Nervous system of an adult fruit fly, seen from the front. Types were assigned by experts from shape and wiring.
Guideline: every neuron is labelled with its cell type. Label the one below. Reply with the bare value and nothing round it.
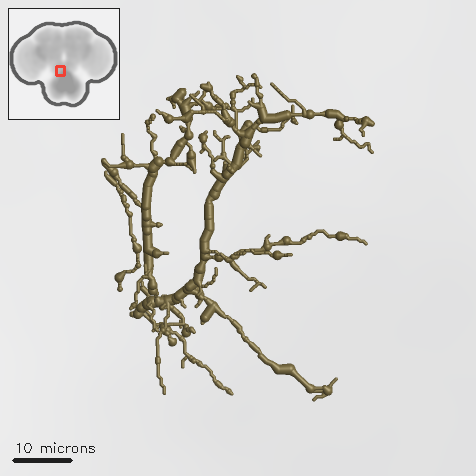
GNG215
